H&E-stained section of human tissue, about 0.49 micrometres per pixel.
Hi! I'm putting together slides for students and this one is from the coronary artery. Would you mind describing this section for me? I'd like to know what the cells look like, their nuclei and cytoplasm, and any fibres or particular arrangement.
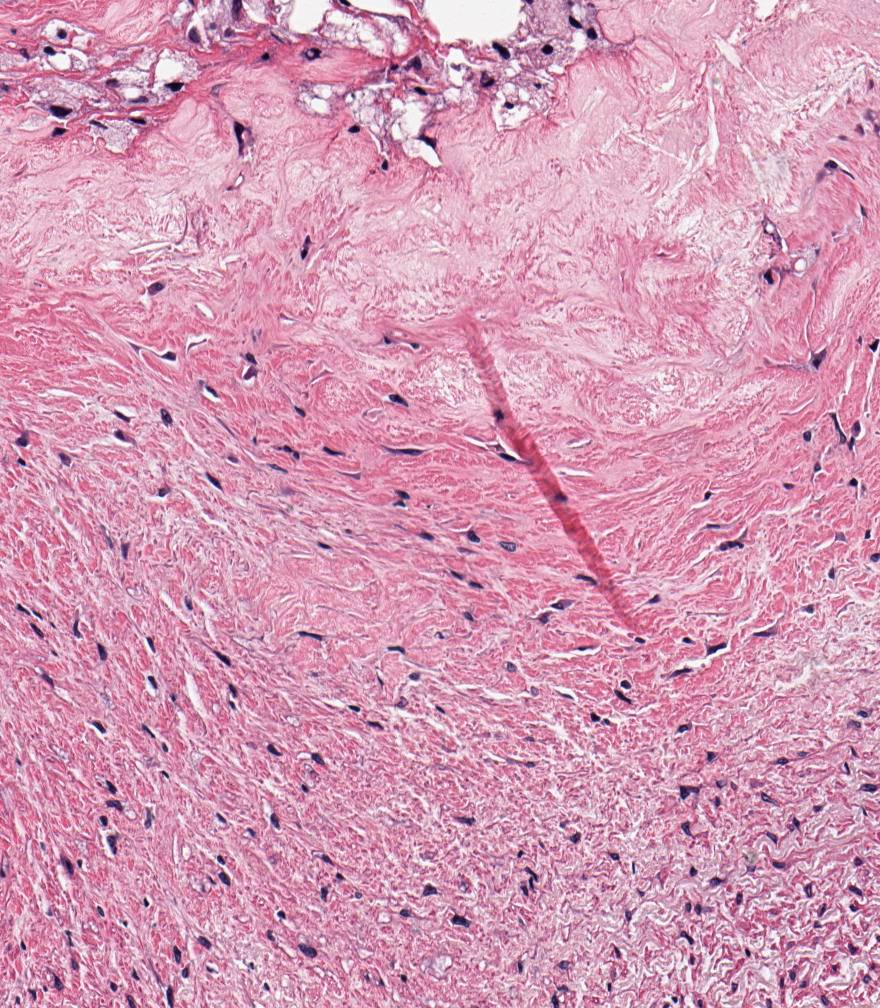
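Nearly the entire field consists of dense pink fibrous tissue with scattered spindle-shaped nuclei. Most of these nuclei are elongated, slender and darkly stained. The upper third is paler and holds fewer nuclei than the lower part. Along the top edge lies loose, pale tissue with small clear vacuoles and a few dark nuclei.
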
